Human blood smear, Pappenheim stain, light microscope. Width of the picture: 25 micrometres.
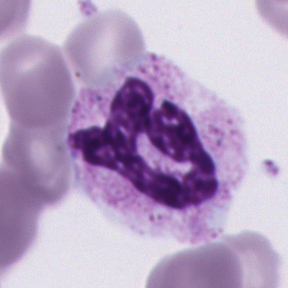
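Segmented neutrophil at the centre of a stained peripheral blood smear. Its nucleus forms a thick, lobulated band curving around a pale central space, with coarsely clumped dark purple chromatin. Plentiful pale pinkish-lilac cytoplasm carries fine pink-violet granules throughout.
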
